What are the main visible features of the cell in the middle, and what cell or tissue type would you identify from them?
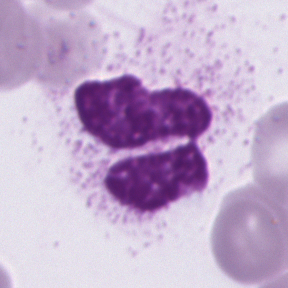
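The nucleus is split into two lobes, one lying above the other, with the upper lobe larger than the lower. Its chromatin is dark purple and coarsely clumped. Around the nucleus, the cytoplasm is very pale, almost colourless. The cell is a segmented neutrophil.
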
